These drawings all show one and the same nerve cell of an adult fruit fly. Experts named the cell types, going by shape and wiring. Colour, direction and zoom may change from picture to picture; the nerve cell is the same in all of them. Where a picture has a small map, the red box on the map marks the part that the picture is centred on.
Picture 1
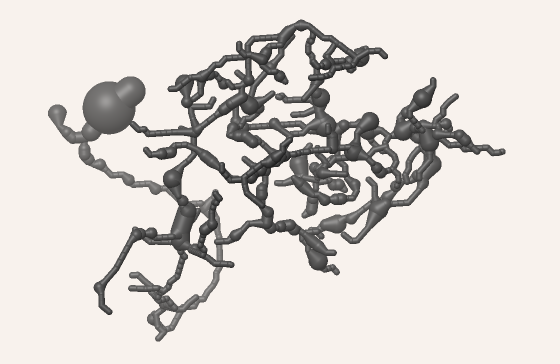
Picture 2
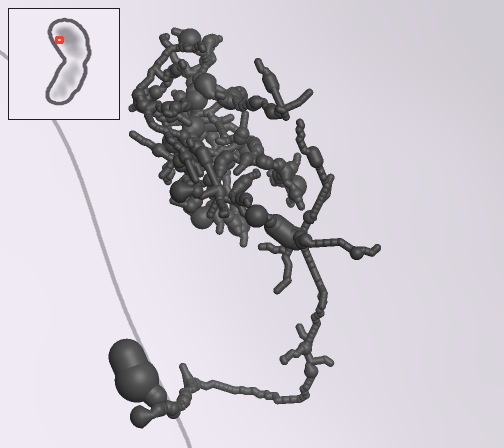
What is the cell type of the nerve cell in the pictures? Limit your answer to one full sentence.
This nerve cell belongs to the cell type SLP300.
